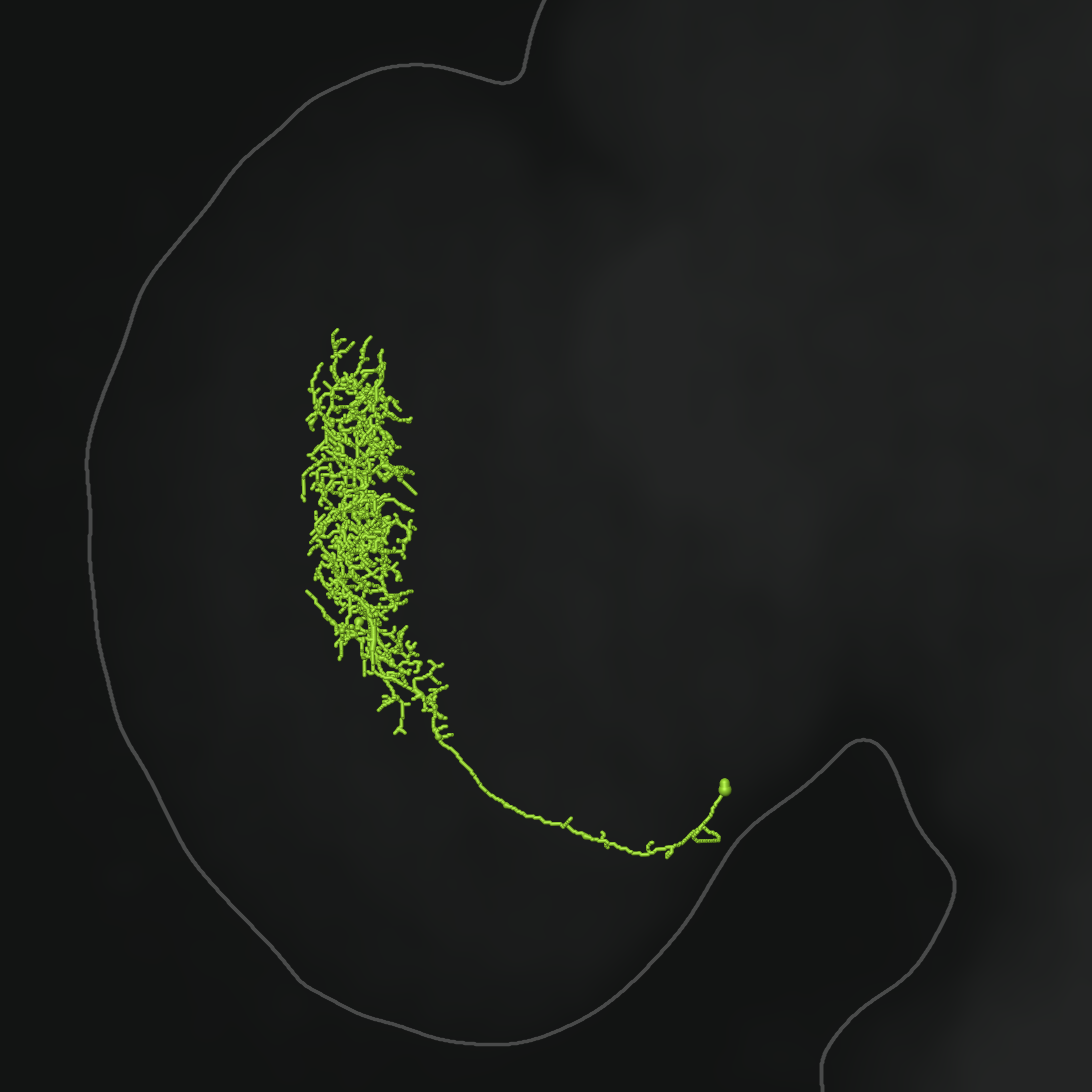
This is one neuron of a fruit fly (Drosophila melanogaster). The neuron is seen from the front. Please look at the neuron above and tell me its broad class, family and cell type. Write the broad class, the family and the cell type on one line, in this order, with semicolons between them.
optic-lobe intrinsic neuron; Pm; Pm8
